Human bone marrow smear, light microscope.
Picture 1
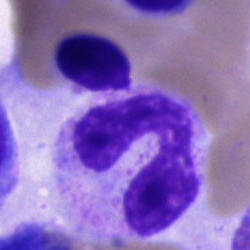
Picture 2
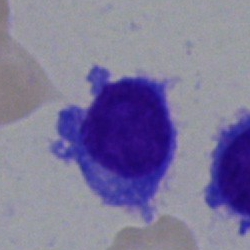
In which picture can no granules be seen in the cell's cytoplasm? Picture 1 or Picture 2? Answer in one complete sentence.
Not a single granule can be seen in the cytoplasm of the cell in picture 2.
